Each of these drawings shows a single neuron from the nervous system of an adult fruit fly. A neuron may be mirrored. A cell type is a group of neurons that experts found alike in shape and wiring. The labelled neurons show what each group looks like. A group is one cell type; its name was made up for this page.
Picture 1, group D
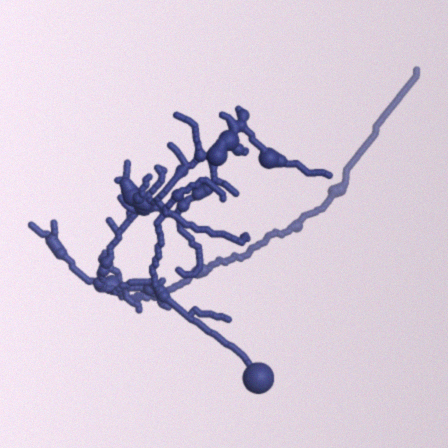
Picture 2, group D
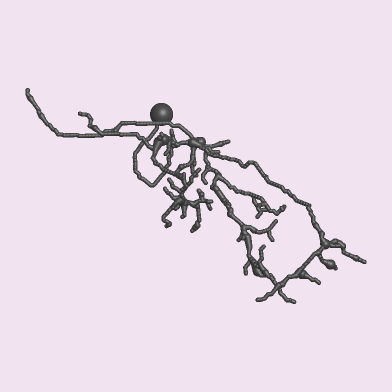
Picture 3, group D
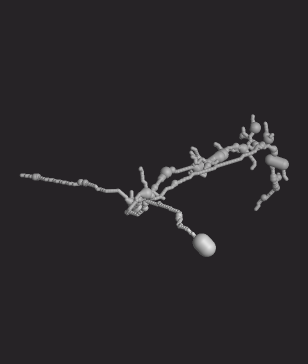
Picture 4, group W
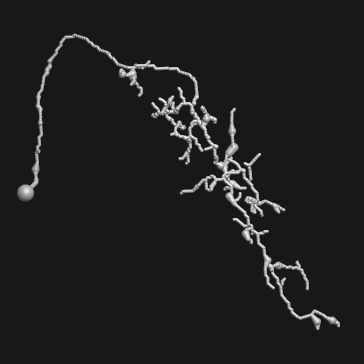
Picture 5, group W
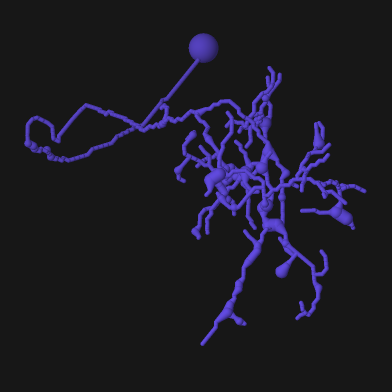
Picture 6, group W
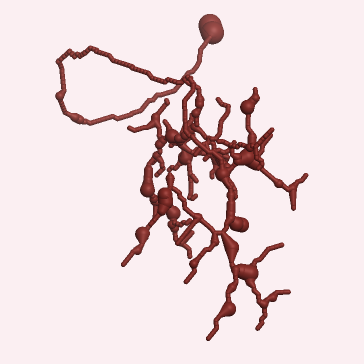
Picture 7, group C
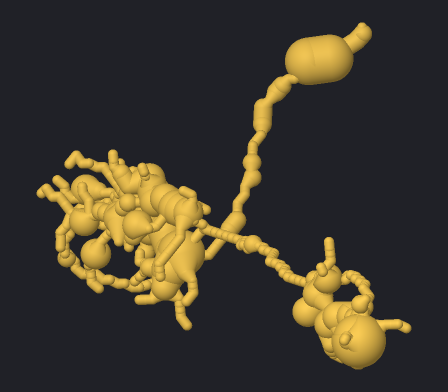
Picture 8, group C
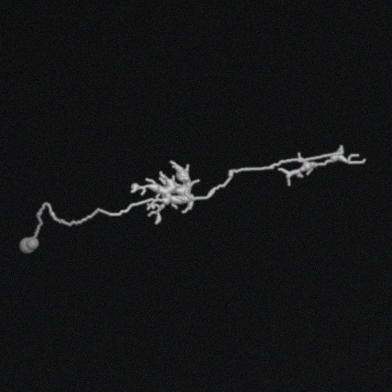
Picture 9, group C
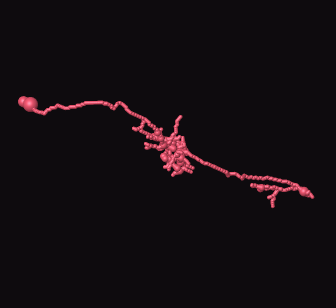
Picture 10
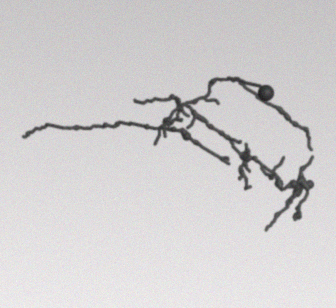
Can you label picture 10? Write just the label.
group D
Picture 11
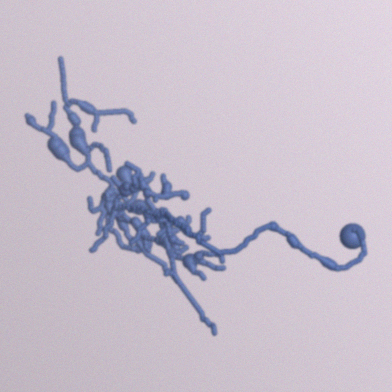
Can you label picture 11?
group W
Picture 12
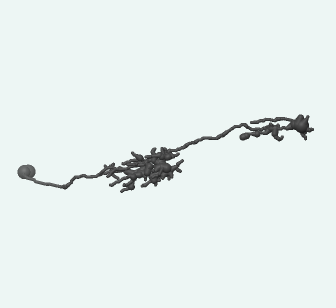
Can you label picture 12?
group C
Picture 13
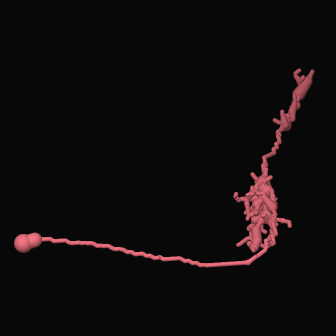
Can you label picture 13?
group C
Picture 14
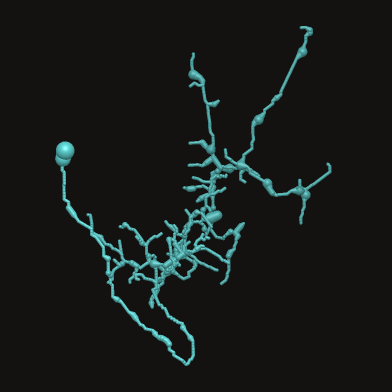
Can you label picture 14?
group W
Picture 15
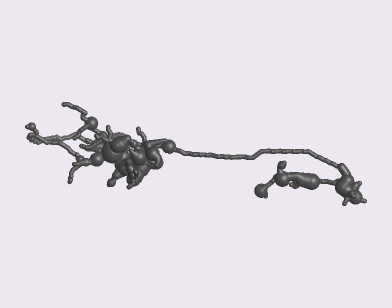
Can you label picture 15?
group C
